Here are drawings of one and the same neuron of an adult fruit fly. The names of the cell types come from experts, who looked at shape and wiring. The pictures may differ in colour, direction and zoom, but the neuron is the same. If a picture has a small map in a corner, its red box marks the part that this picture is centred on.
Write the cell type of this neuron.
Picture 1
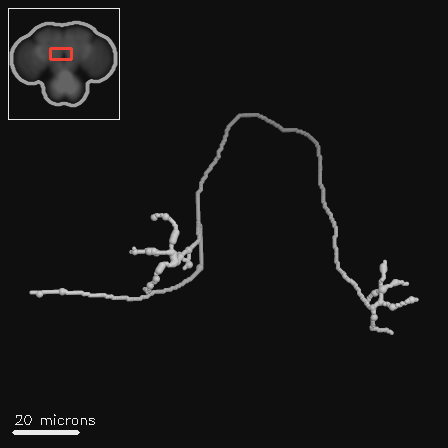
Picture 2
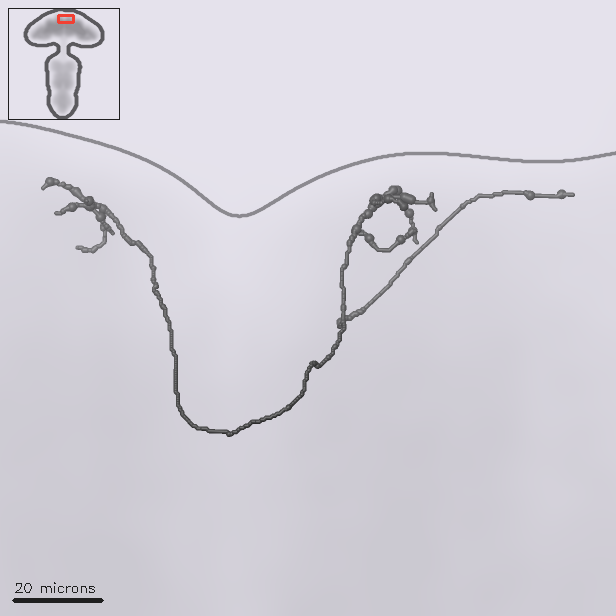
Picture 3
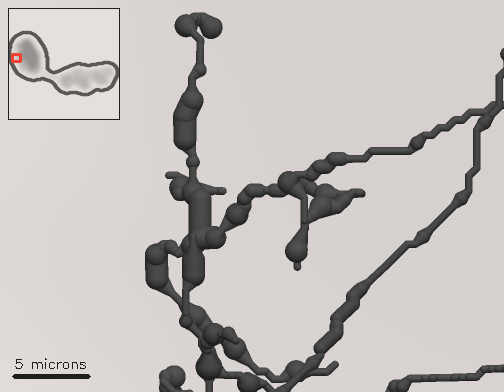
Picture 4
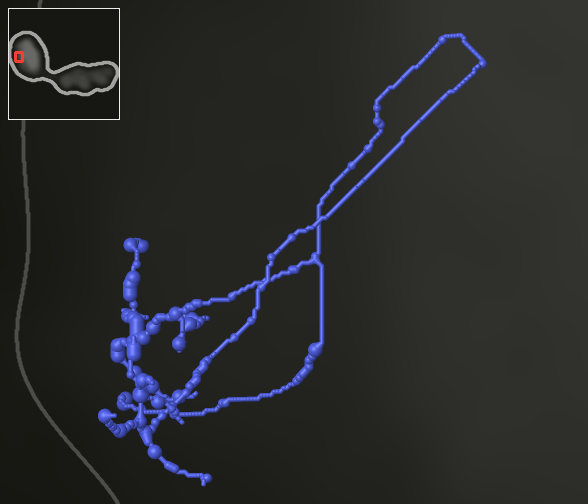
ORN_VA2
